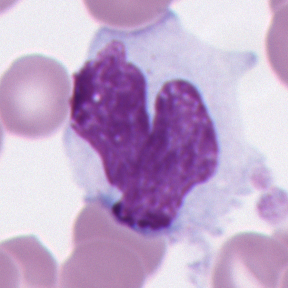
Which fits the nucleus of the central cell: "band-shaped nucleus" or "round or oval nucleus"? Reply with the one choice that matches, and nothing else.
Band-shaped nucleus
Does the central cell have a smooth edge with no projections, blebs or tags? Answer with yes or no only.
No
